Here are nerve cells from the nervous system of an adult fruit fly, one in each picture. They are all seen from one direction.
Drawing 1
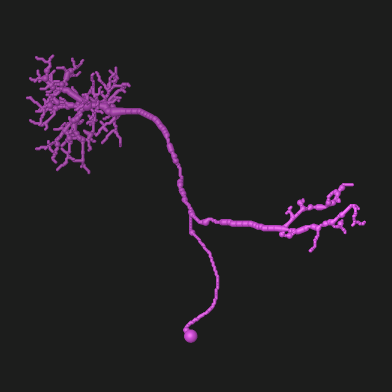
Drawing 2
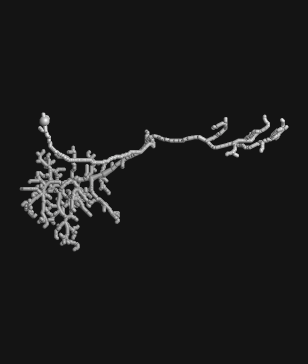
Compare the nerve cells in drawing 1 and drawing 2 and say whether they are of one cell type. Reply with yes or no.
yes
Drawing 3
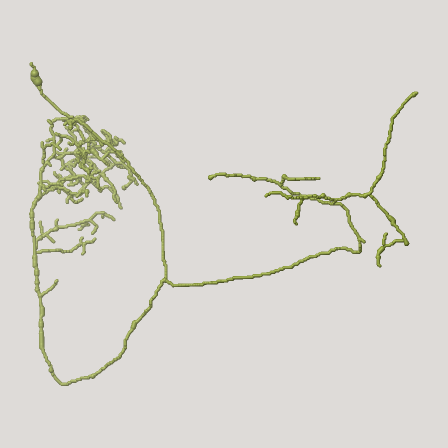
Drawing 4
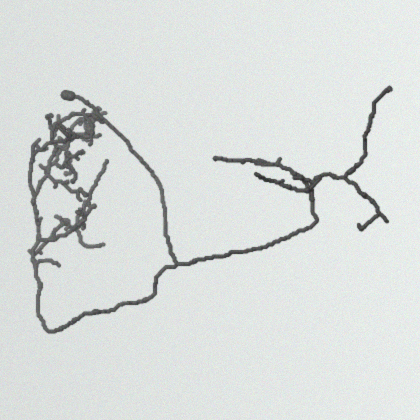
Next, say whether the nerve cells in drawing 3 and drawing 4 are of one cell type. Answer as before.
yes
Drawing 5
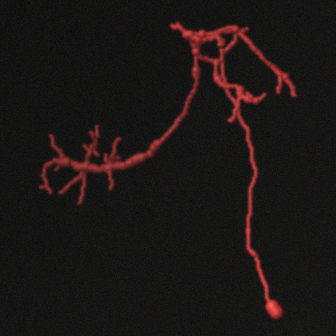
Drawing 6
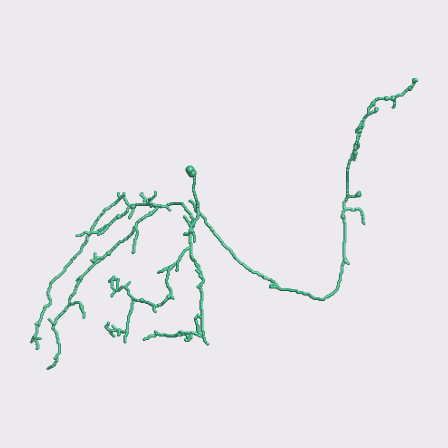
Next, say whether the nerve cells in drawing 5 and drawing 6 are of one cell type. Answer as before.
no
